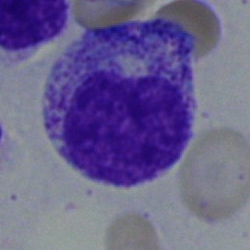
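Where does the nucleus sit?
Toward the lower part of the cell.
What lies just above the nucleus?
A pale, clear zone of cytoplasm.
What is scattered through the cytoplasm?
Many purple granules, with pale blue-grey cytoplasm between them.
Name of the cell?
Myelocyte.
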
